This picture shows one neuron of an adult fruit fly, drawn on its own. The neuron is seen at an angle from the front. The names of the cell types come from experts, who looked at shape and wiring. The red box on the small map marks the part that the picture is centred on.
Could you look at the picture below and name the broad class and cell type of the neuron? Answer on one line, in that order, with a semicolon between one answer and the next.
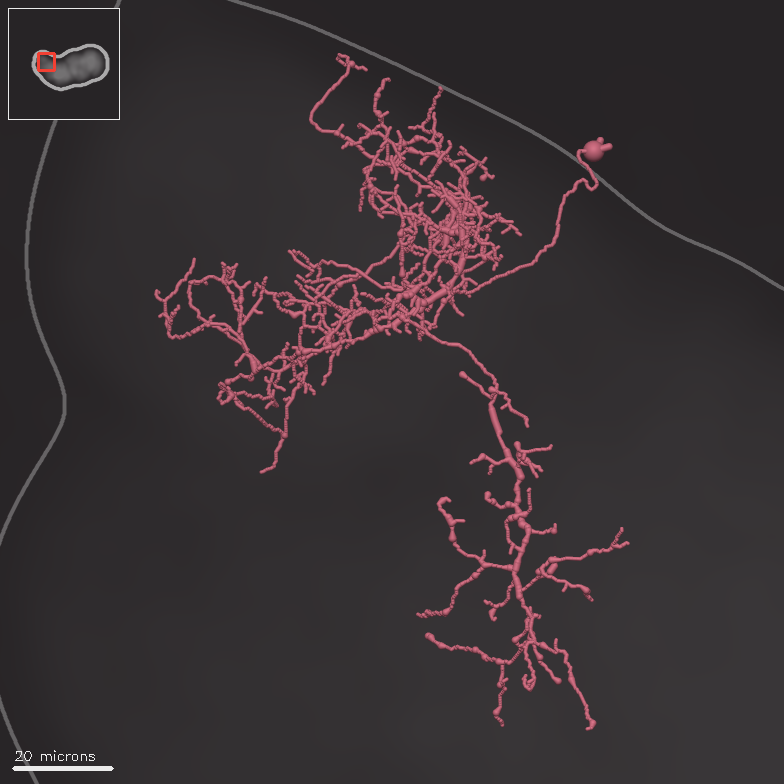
nerve-cord intrinsic neuron; INXXX306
